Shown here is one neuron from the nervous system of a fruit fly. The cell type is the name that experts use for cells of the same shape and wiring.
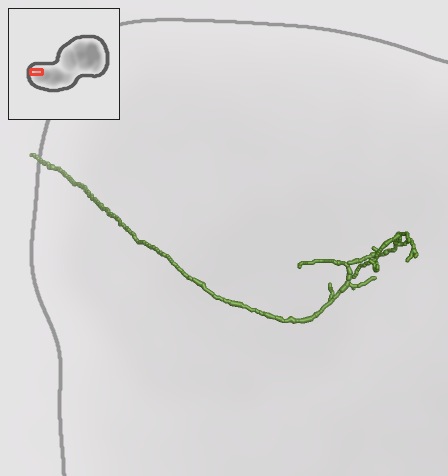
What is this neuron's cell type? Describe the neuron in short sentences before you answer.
No cell body is drawn. There are a dozen or fewer branch ends. It is a sensory neuron entering the nerve cord. It is of cell type SNxx04.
